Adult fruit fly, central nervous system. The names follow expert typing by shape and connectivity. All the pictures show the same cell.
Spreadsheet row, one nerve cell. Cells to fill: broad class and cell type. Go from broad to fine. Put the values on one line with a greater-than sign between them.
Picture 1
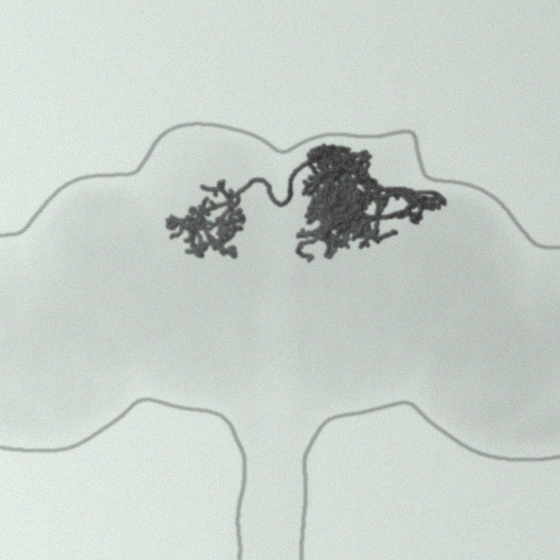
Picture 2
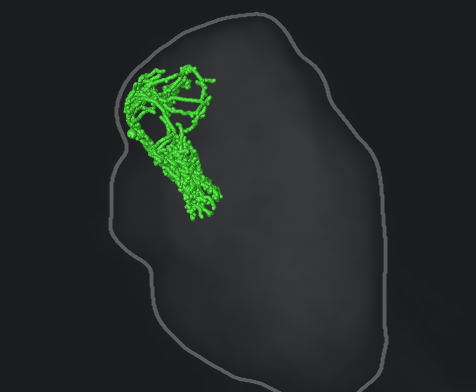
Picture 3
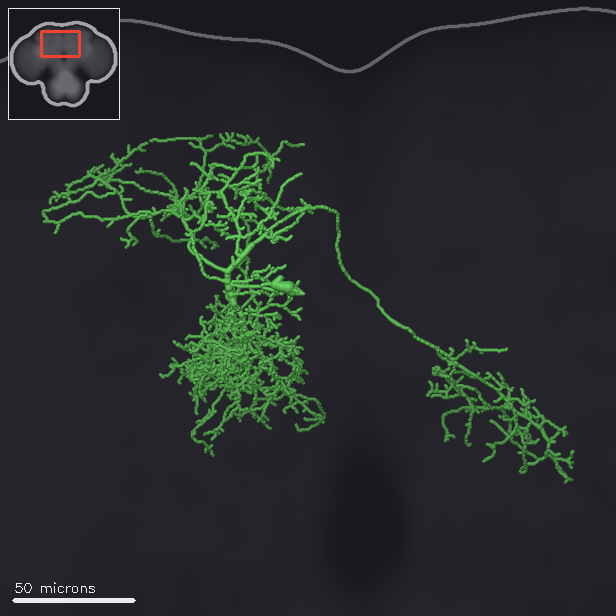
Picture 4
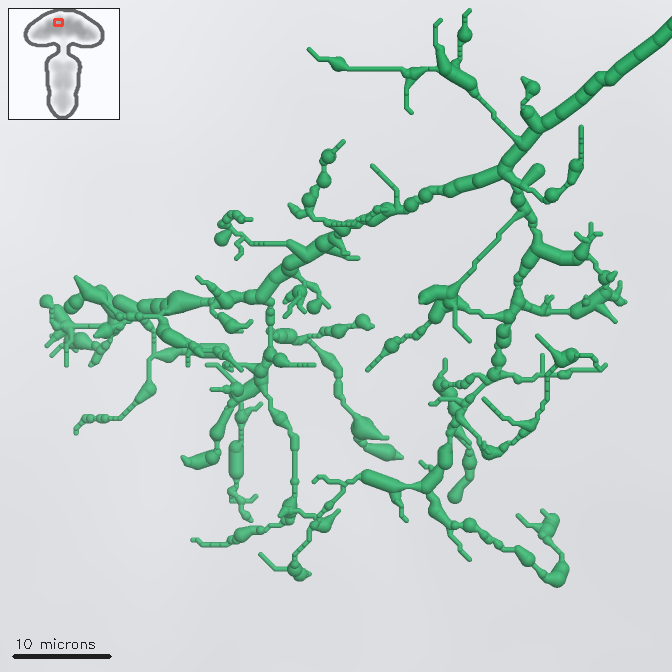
central-brain intrinsic neuron > CRE041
